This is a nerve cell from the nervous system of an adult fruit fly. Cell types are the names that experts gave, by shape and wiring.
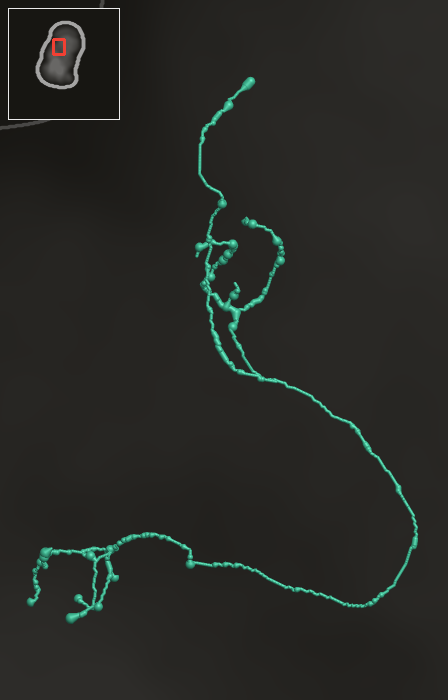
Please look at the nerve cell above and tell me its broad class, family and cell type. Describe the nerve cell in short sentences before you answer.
No cell body is drawn. It has a dozen or fewer branch ends. It is a sensory neuron entering the brain. Its family is called class olfactory. It is of cell type ORN_VA2.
